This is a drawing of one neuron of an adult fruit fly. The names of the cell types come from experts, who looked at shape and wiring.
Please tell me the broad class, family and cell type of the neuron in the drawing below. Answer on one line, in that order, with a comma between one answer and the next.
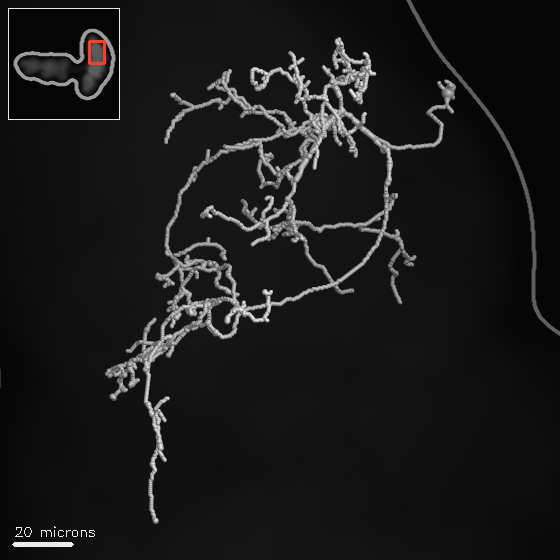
central-brain intrinsic neuron, hemilineage SLPa&l1_anterior, CL078_a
